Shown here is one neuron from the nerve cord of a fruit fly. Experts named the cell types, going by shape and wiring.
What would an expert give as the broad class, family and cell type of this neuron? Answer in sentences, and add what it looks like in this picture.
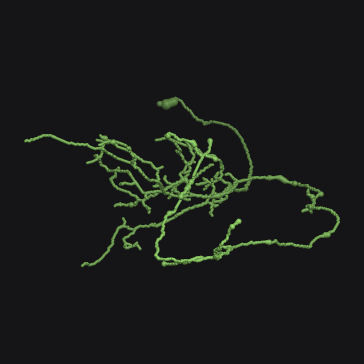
It is a nerve-cord intrinsic neuron. Its family is hemilineage 07B. It is of cell type IN07B093. In this view it is wider than it is tall.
